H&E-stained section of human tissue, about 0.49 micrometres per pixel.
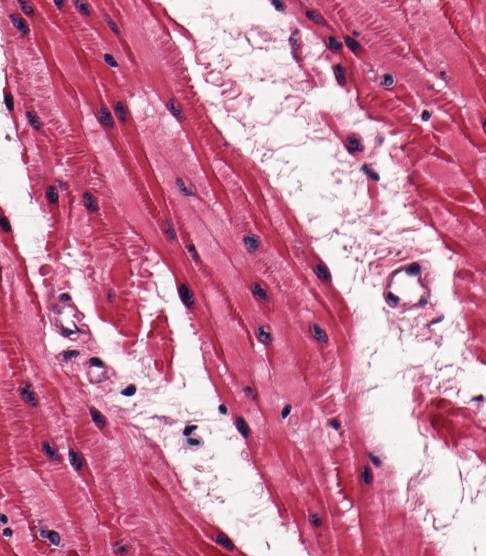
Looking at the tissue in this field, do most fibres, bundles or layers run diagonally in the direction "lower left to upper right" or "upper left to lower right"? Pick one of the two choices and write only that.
Upper left to lower right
